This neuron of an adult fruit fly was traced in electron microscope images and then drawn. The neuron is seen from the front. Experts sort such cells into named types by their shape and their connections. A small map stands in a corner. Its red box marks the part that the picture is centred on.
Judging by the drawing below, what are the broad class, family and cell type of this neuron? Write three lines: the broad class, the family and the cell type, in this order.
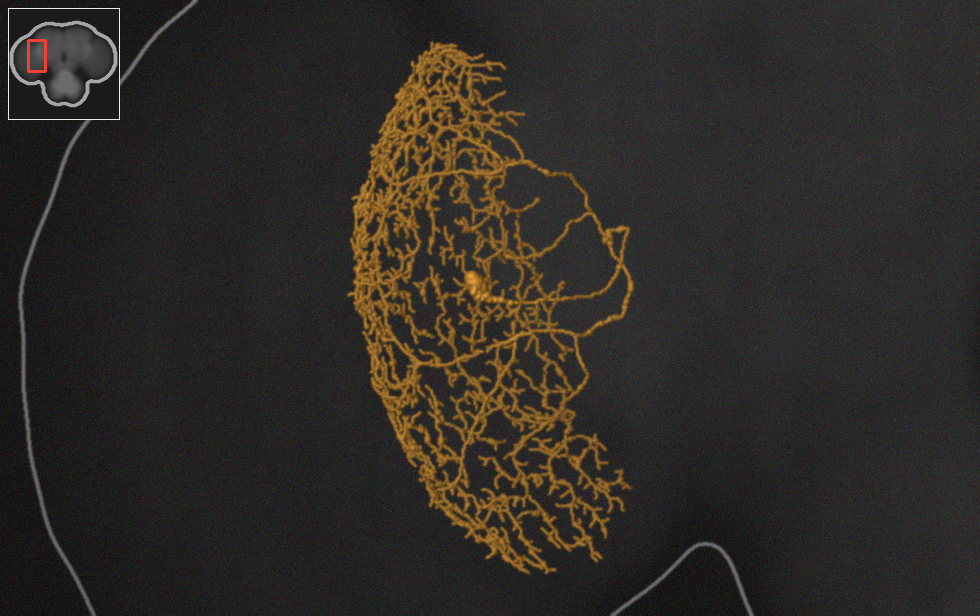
optic-lobe intrinsic neuron
Li
Li29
